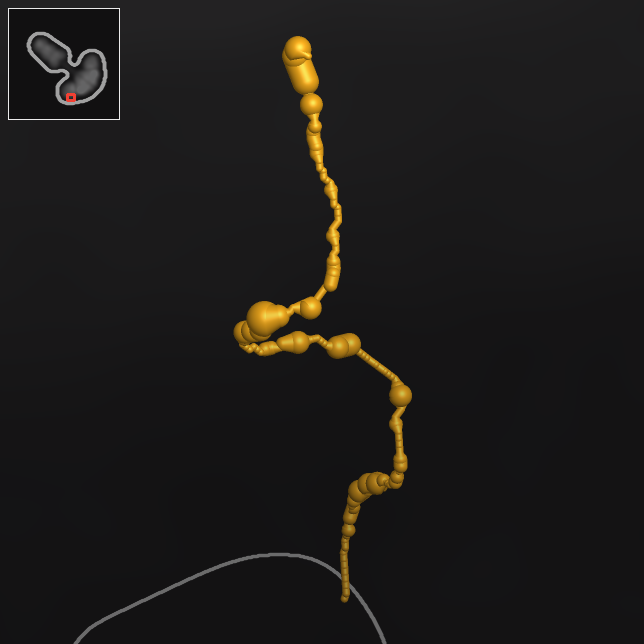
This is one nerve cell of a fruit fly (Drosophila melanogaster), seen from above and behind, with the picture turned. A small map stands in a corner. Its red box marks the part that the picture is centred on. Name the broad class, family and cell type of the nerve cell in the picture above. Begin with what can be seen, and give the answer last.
It is in the brain and does not reach the nerve cord. There are a dozen or fewer branch ends. Its broad class is photoreceptor or other optic-lobe sensory neuron. The name of its family is class visual. The cell type is R7p.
